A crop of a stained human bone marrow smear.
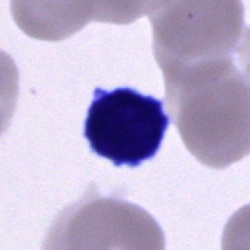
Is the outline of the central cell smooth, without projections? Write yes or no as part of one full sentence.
No, projections, blebs or tags, or a frayed edge, break the outline of this cell.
